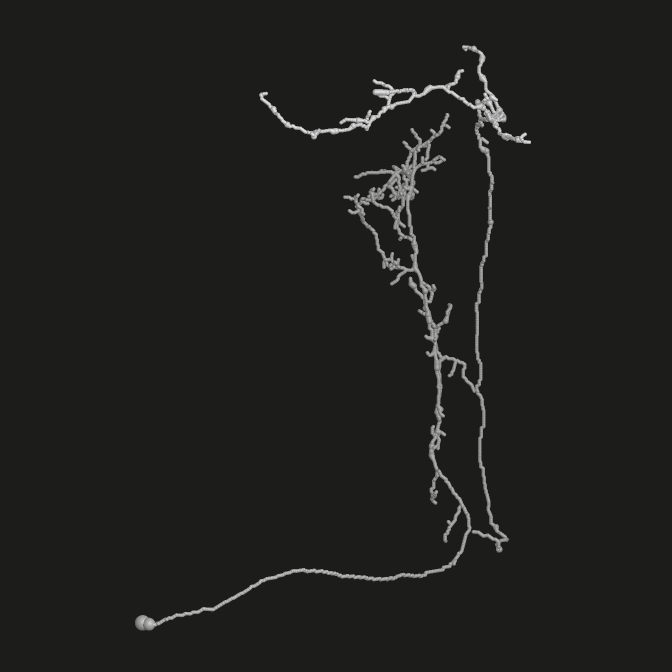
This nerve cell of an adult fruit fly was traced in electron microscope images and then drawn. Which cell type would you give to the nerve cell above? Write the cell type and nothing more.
PLP026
